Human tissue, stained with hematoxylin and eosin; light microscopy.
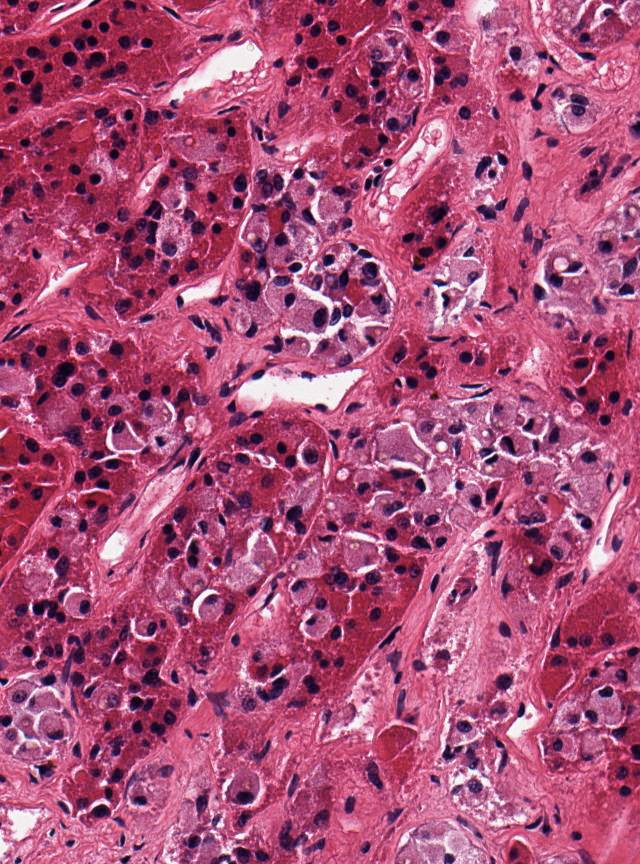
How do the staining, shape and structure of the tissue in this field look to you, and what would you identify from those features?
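Throughout the field, you can see the cells arranged in rounded nests and cords, with thin bands of connective tissue between them. Their nuclei are mostly single, round and darkly stained. Within the pink fibrous septa separating the nests, the nuclei are elongated and spindle-shaped, and narrow, empty, slit-like spaces run within the septa; the largest lies just left of the centre. This is pituitary.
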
